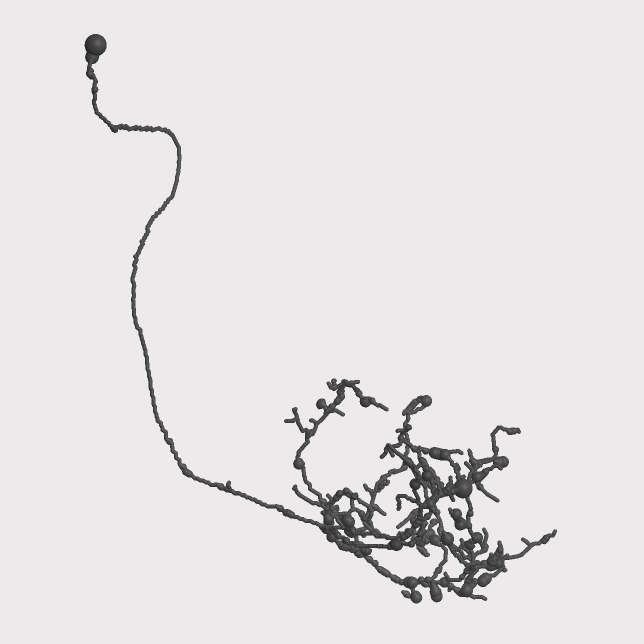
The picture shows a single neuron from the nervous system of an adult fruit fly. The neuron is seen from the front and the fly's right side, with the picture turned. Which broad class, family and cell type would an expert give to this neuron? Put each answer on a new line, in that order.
nerve-cord intrinsic neuron
hemilineage 02A
IN02A050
